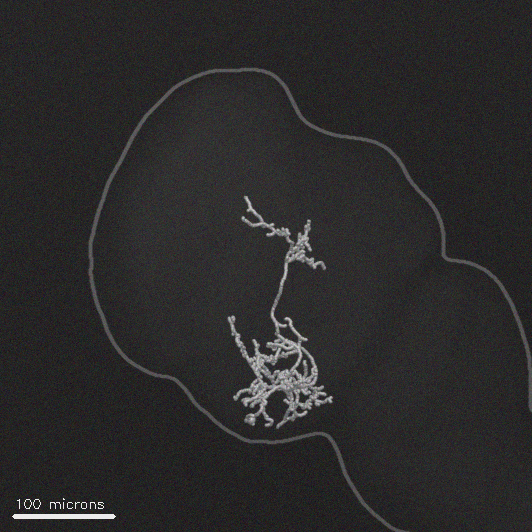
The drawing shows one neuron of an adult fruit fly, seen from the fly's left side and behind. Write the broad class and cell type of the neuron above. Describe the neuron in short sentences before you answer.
The cell body is at the bottom of the picture. From top to bottom in the picture it spans about 250 microns. This is a central-brain intrinsic neuron. The cell type is GNG466.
